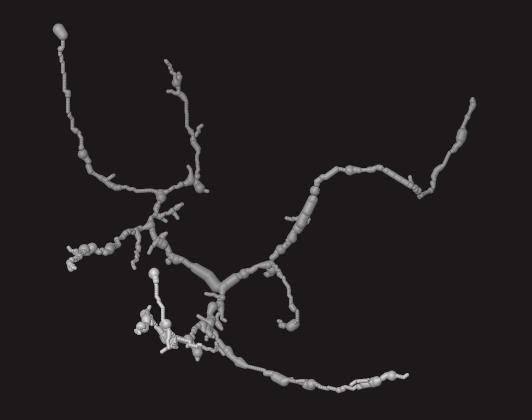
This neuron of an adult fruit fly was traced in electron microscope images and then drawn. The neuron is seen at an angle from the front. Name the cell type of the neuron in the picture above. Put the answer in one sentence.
The cell type is SNch01.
